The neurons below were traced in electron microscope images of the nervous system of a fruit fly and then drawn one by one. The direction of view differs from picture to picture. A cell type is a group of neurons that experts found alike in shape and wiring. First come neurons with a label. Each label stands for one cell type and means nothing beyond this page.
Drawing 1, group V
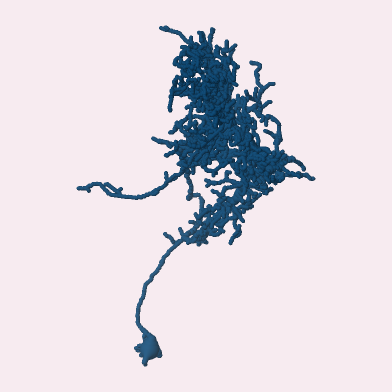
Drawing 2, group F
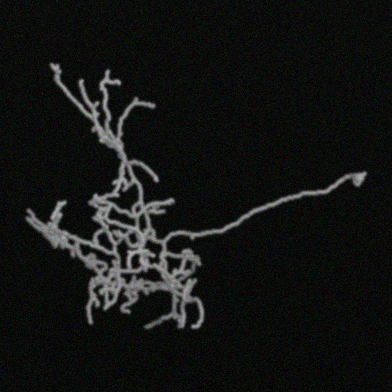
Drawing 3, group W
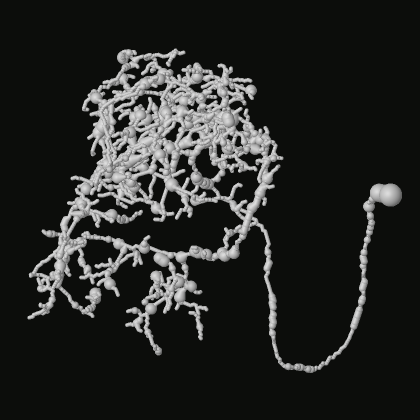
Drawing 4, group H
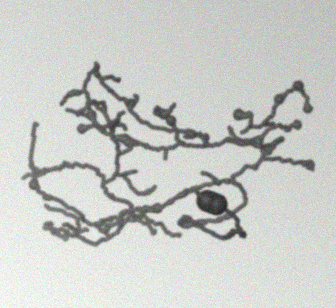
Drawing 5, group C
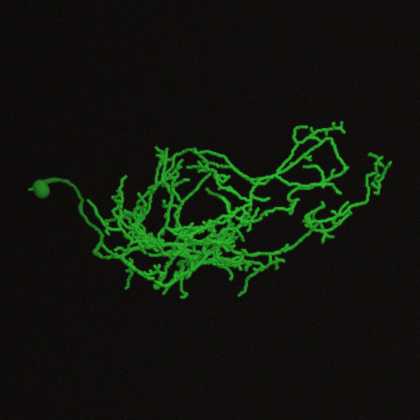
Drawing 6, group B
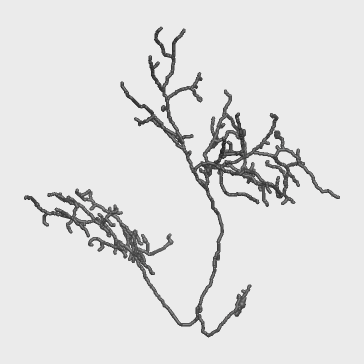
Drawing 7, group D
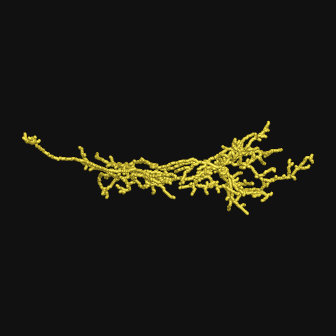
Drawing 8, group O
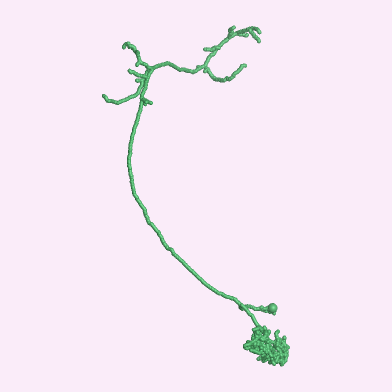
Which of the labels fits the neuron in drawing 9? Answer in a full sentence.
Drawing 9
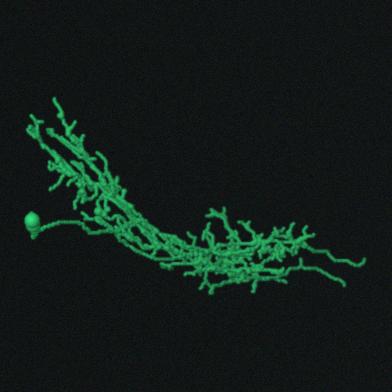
It belongs to group D.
